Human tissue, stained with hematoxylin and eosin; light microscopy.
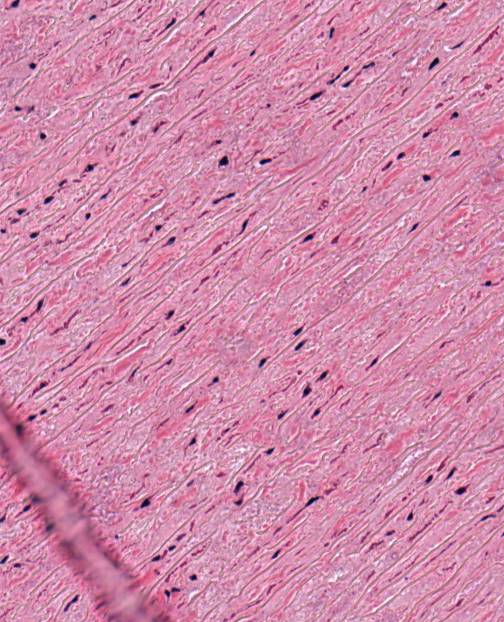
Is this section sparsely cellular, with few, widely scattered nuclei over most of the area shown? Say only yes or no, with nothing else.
Yes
